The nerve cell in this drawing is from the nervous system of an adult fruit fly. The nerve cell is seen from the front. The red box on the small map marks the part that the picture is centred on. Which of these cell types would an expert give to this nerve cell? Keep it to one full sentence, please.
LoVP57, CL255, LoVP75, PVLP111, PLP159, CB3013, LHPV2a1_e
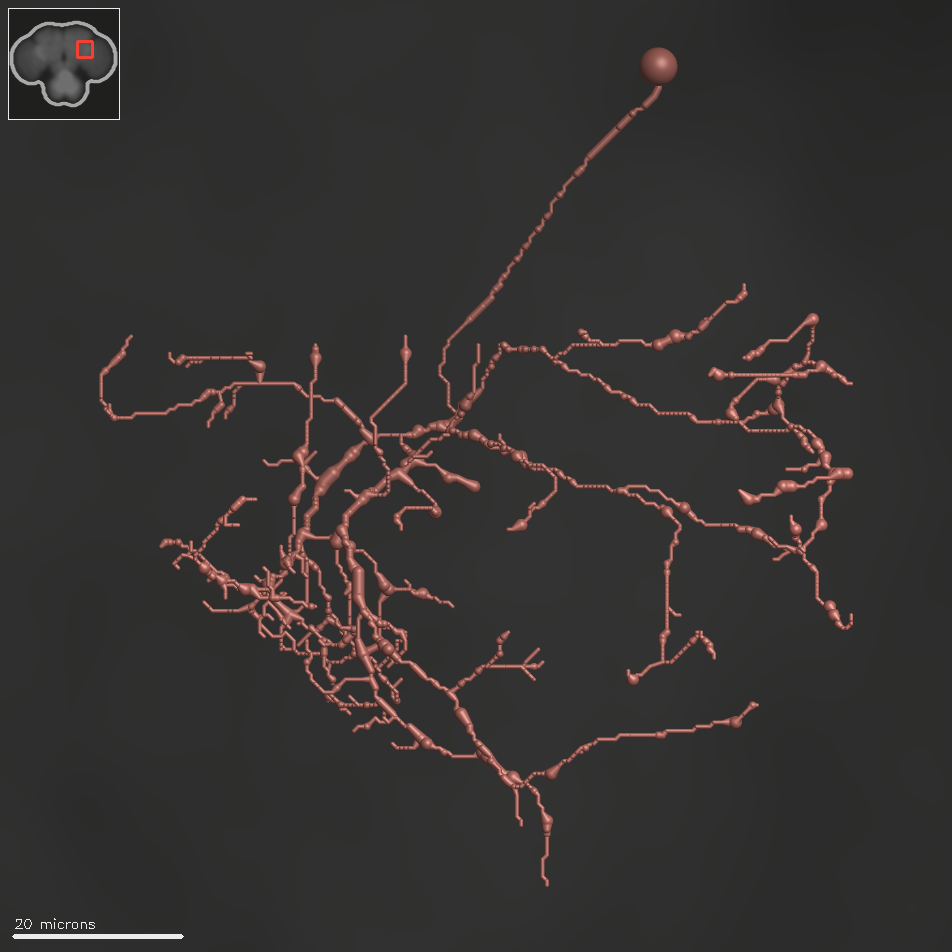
By cell type, this nerve cell is classified as PVLP111.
